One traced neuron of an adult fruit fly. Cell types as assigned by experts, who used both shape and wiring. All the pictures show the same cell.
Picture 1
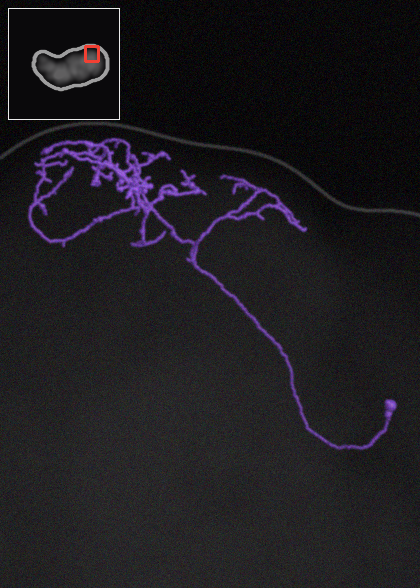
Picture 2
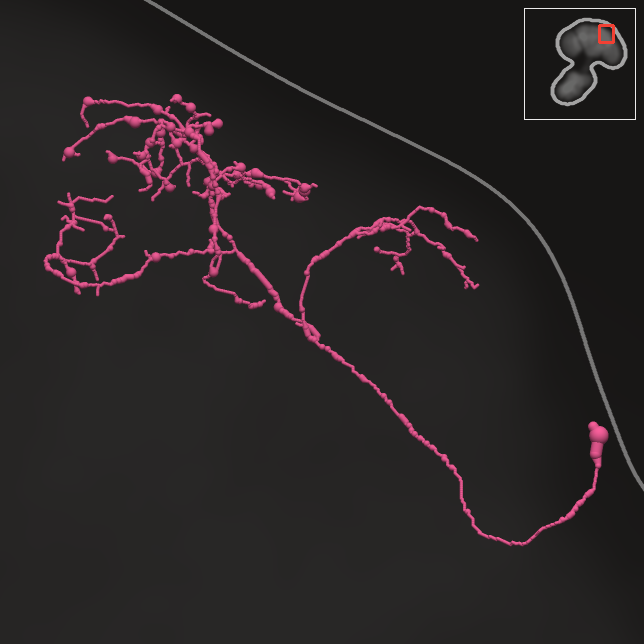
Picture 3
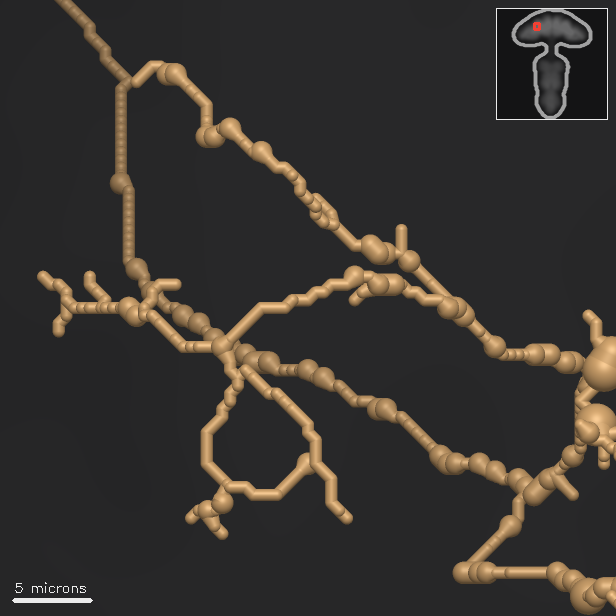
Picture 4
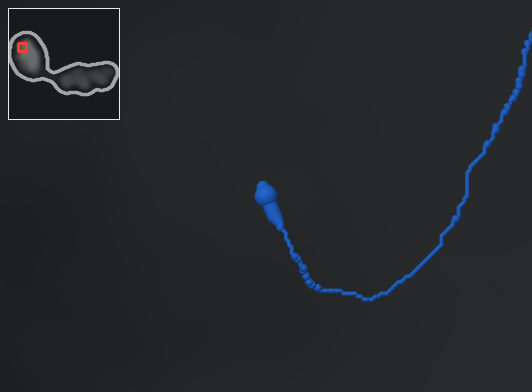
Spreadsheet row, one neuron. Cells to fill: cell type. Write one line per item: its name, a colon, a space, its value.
cell type: SLP141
